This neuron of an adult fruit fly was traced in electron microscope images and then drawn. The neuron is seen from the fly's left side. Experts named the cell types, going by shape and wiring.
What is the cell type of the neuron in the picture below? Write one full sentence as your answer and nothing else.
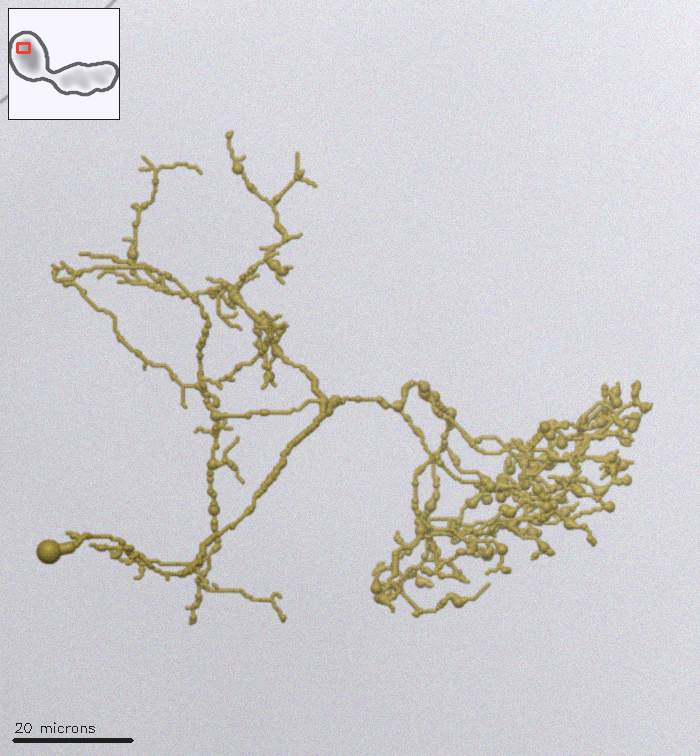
This neuron is categorized as cell type FB4Q_a.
